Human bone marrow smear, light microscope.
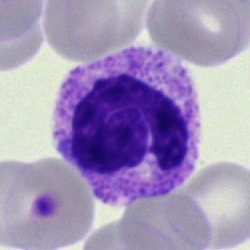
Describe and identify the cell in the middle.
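An indented nucleus curves around a paler area toward the lower right of the cell. Its chromatin is dark purple and clumped. The pale pinkish-lilac cytoplasm is filled with many fine purple granules. This is a segmented neutrophil.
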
